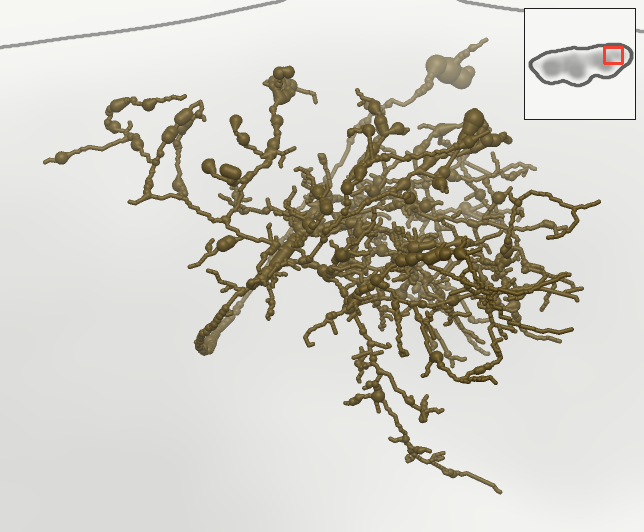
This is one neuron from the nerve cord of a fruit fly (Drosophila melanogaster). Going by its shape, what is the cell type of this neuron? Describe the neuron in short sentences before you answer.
The picture shows more than a hundred branch ends. As drawn here it is about as wide as it is tall. Its broad class is nerve-cord intrinsic neuron. It is of cell type INXXX301.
